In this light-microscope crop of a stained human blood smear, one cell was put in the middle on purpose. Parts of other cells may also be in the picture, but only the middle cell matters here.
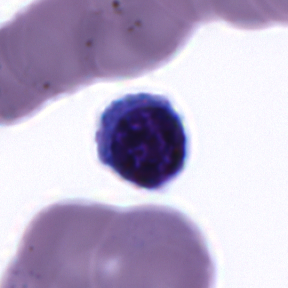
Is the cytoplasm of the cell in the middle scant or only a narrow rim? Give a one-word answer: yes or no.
Yes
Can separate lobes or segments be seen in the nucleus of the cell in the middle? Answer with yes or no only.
No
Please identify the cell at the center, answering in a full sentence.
The central element of this crop is a cell, namely a plasma cell.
